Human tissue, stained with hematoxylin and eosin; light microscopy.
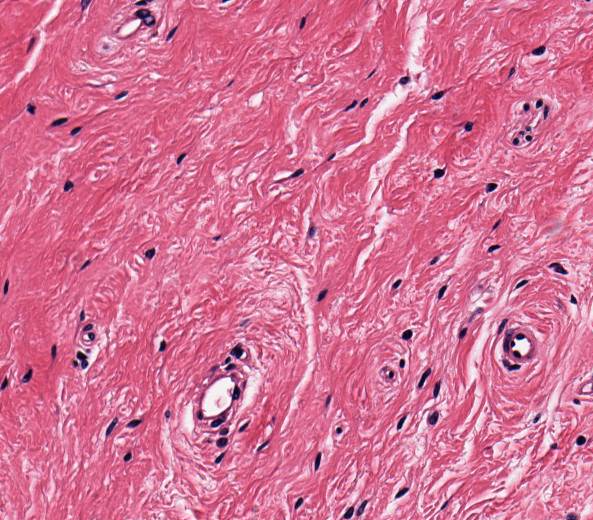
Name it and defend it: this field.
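Dense connective tissue makes up the whole field: dense pink collagen with no epithelium anywhere. The collagen bundles are wavy and interlace instead of lying in straight parallel rows. Stromal nuclei are sparse, small and dark, mostly slender spindles or ovals scattered singly, and their cytoplasm cannot be told apart from the surrounding collagen.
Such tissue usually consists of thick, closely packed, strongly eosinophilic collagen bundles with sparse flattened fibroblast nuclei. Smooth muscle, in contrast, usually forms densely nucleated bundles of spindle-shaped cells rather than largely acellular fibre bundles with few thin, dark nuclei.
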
